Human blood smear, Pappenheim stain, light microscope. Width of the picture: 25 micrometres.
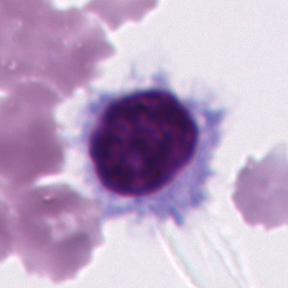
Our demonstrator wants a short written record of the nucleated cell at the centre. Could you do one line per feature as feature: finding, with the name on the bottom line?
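Edge: many fine hair-like projections all the way round
Chromatin: dark purple, somewhat clumped
Cytoplasm: pale blue, no granules visible
Name: hairy cell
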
